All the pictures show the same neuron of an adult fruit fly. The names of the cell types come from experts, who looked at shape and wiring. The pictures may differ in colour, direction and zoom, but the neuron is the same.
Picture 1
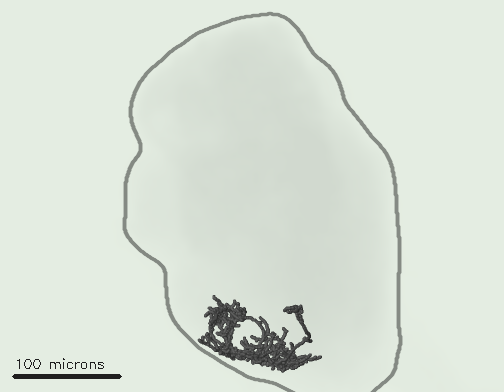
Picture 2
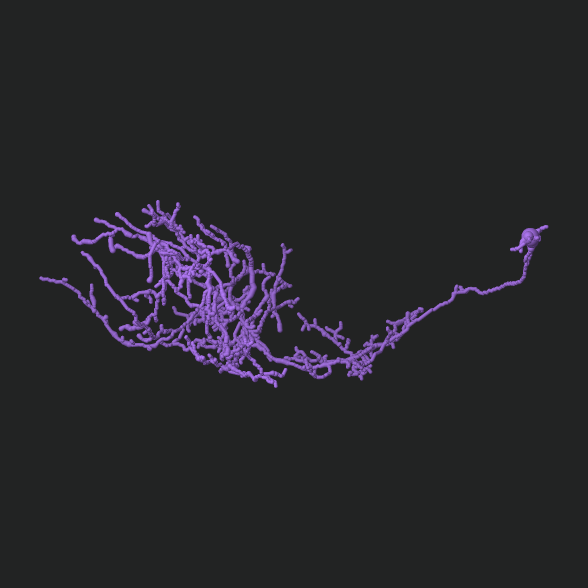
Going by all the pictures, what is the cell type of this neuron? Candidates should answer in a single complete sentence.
It is GNG231 that names the cell type of this neuron.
